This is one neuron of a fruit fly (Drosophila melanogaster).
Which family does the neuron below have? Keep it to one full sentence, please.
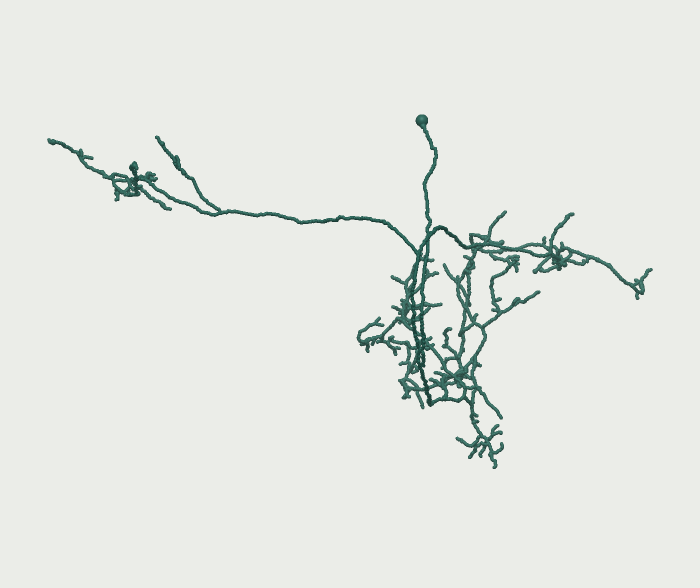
Family hemilineage DM1_antero_dorsal is the family of this neuron.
